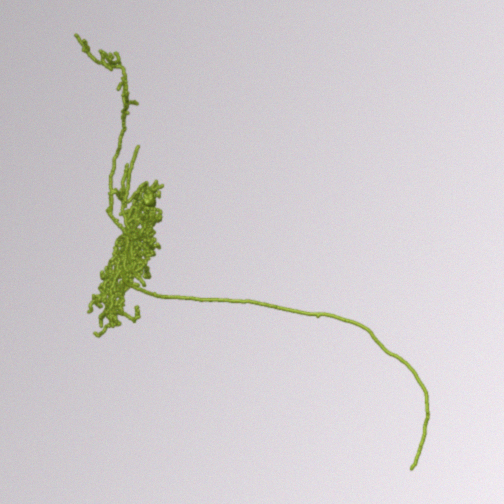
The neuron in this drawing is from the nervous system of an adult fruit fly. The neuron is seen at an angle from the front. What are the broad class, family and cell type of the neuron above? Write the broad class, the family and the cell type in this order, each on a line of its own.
visual centrifugal neuron
Lat
Lat5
